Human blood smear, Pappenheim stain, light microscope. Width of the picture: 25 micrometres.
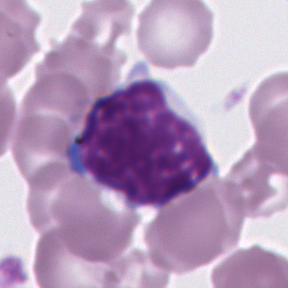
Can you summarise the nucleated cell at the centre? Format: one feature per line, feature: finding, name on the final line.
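Nucleus: nearly fills the whole cell, about 12 by 11 micrometres
Cytoplasm: a very thin rim, no granules seen
Chromatin: dark purple, coarsely clumped, paler streaks between the clumps
Vacuoles: none
Name: typical lymphocyte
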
